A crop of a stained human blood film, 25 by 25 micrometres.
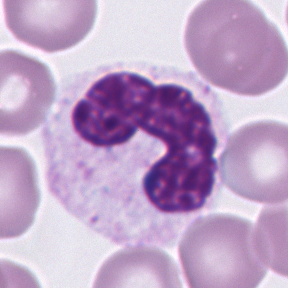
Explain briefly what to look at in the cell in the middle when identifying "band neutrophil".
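Start with the nucleus: it is one unbroken curved band, bent into a horseshoe.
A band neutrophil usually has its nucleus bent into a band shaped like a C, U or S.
The horseshoe here fits that pattern, with the open side of its curve facing the lower left. Around it, the cytoplasm is plentiful and pale pinkish-lilac, with fine violet granules scattered through it.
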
